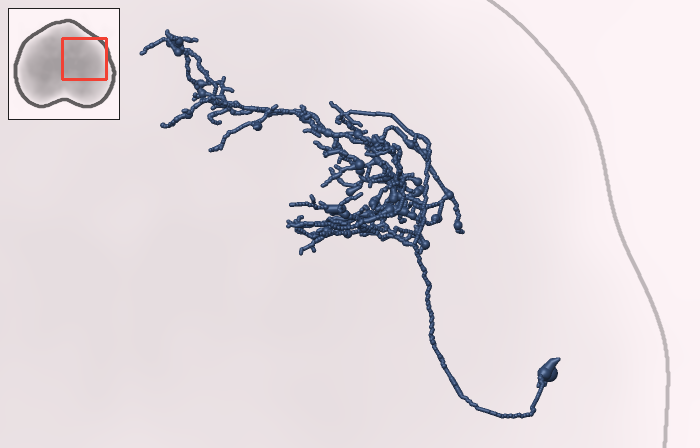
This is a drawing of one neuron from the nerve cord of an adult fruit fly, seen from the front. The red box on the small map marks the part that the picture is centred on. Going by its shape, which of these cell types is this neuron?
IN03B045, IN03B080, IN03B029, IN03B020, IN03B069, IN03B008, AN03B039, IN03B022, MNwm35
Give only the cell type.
IN03B080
